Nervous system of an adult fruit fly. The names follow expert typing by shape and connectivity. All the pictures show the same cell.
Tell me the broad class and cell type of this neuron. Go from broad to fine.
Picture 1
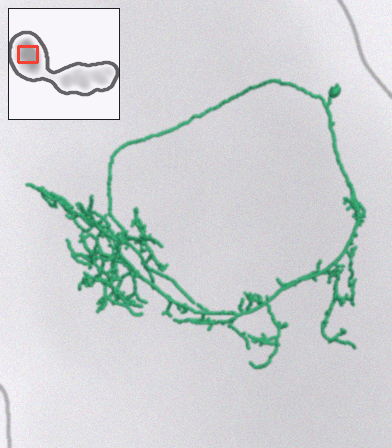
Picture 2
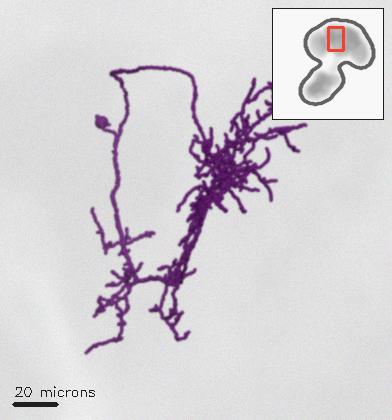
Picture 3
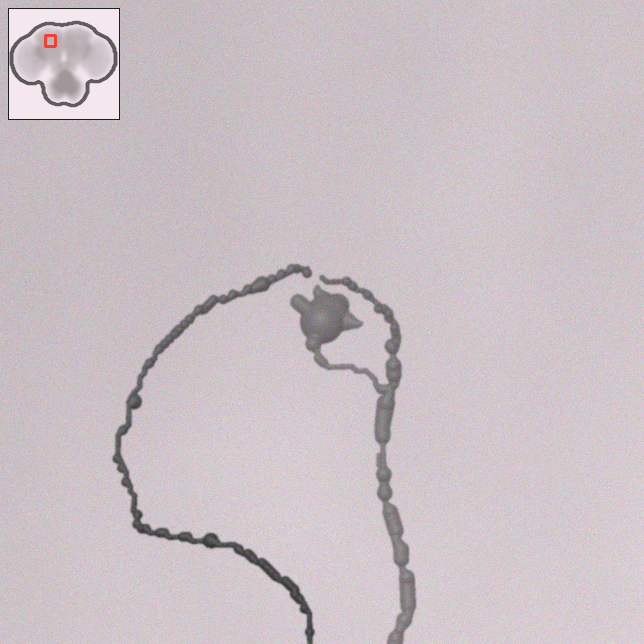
central-brain intrinsic neuron; LAL145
